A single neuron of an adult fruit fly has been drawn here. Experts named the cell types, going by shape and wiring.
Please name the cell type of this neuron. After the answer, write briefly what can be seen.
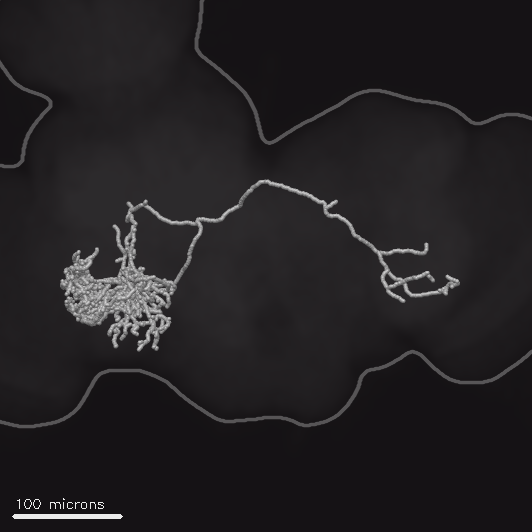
It is of cell type AVLP444. This is a central-brain intrinsic neuron. By the scale bar it is about 350 microns wide in this view. In this view it is wider than it is tall.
